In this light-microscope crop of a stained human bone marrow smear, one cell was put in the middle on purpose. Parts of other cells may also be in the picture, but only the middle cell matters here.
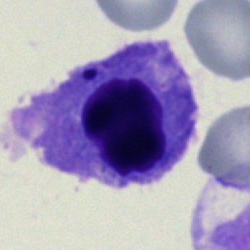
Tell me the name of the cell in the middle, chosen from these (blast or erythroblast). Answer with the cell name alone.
erythroblast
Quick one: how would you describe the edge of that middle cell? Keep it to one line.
An irregular outline, ragged or marked by projections, surrounds this cell.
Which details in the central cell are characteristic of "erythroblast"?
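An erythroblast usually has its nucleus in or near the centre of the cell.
Here the nucleus lies off-centre, with the widest band of cytoplasm to its left, so its position does not match the usual picture. Its chromatin is very dark and dense throughout. The cytoplasm is abundant and stained purple-violet.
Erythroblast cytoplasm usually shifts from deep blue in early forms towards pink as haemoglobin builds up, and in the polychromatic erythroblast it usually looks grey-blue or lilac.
A small dark round dot lies in the cytoplasm just above the upper left of the nucleus.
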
